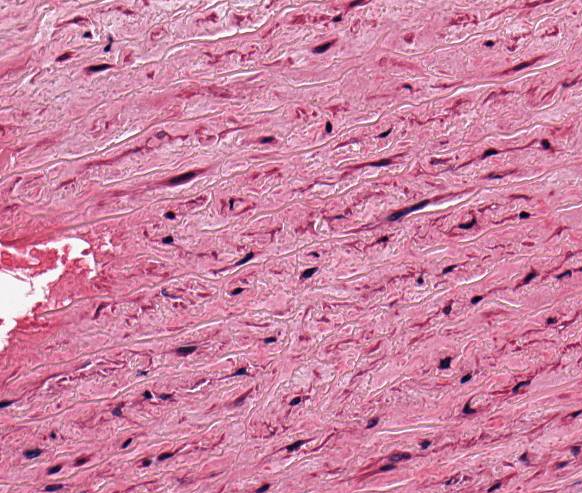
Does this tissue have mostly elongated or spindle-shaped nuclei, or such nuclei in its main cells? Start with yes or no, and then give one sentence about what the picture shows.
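Yes. The nuclei are small, dark-staining and elongated, with their long axes parallel to the fibres.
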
